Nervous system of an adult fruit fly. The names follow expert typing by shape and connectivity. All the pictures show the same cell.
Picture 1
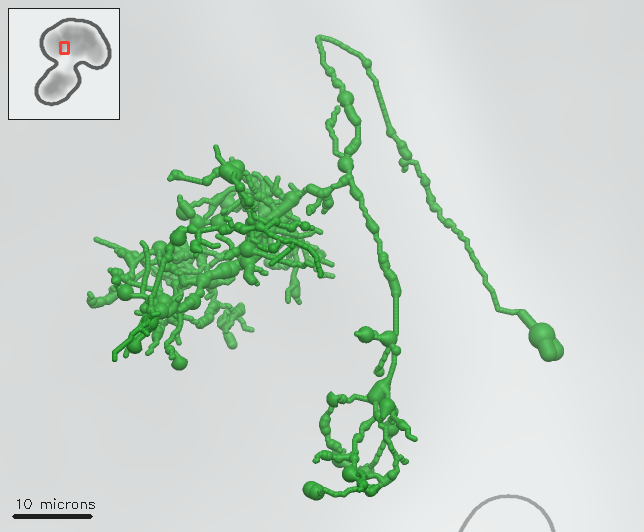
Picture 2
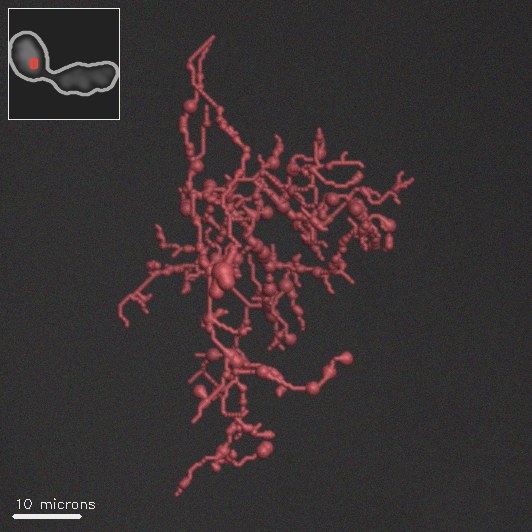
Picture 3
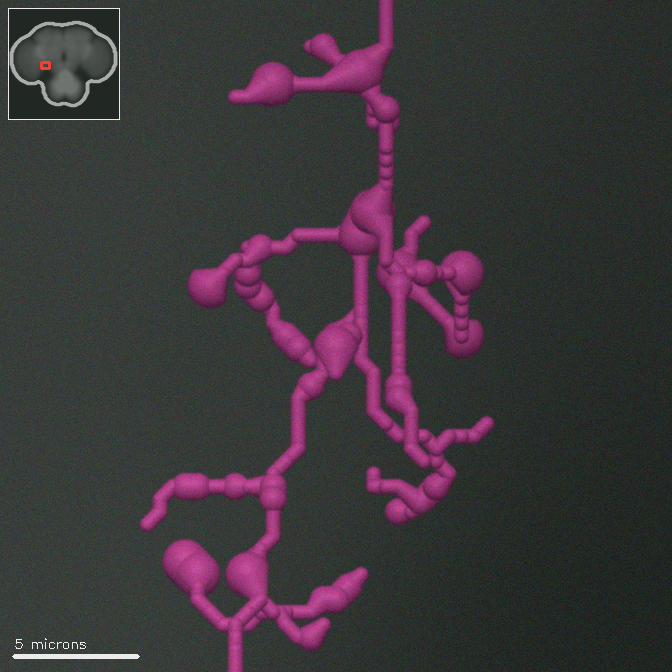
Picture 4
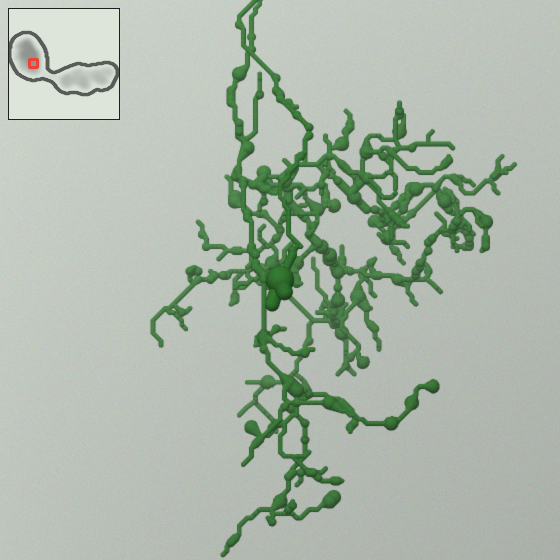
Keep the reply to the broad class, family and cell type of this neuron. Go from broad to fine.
optic-lobe intrinsic neuron; Li; Li13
